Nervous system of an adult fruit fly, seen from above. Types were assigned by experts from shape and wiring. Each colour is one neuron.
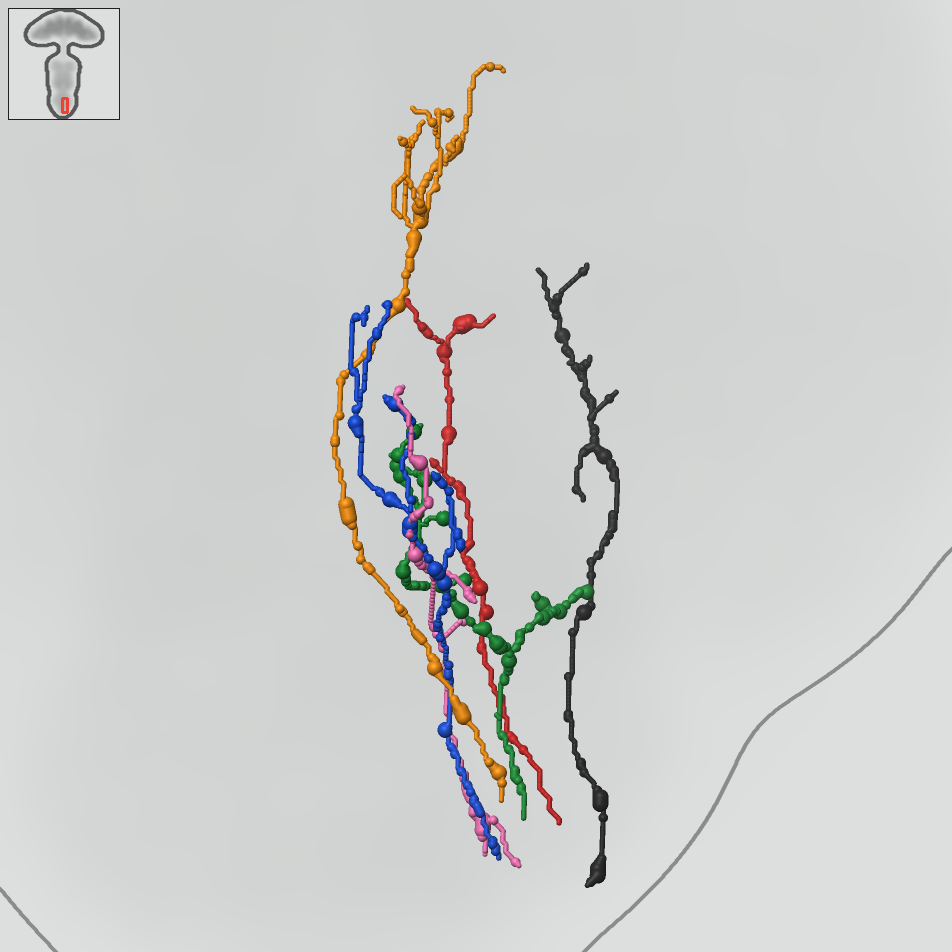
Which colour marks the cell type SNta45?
pink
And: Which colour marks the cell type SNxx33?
red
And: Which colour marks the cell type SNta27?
blue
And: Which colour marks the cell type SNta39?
green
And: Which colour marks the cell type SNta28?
black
